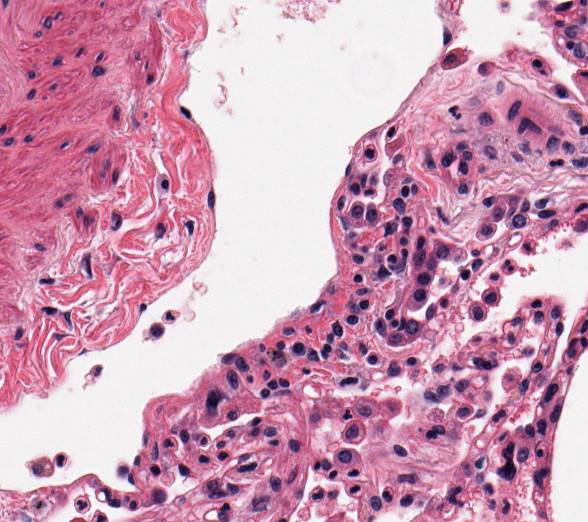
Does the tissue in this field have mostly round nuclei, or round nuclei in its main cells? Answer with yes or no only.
Yes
